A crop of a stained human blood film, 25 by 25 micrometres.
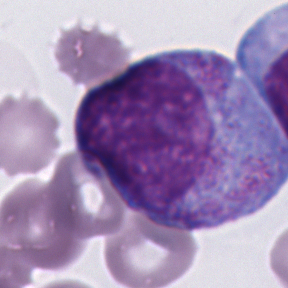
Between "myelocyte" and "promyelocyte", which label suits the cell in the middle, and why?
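This is a promyelocyte, not a myelocyte. The deciding point is the granules: fine reddish-purple granules are scattered through the cytoplasm.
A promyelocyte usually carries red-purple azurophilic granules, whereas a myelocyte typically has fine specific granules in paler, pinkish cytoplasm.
Checking the rest, the outline is smooth and rounded without surface projections, the nucleus lies toward the left with most of the cytoplasm on the right, and the chromatin is finely granular and purple, without coarse dense clumps.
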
